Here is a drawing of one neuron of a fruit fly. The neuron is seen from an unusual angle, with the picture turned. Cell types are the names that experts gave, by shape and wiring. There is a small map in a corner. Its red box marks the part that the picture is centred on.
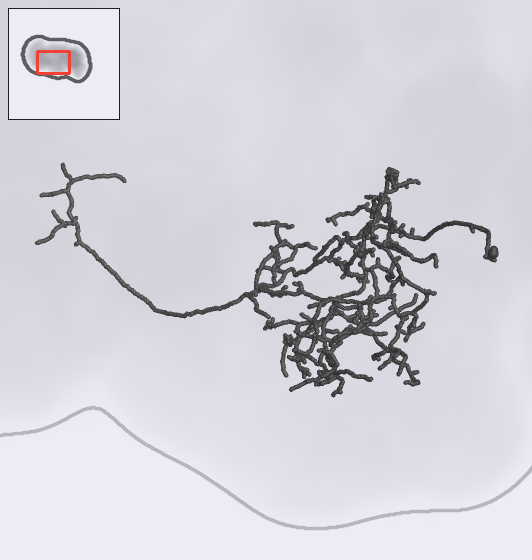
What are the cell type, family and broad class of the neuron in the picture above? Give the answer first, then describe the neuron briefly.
The cell type is CL062_b2. The family is hemilineage VLPl2_medial. It is a central-brain intrinsic neuron. The cell body can be seen on the right of the picture. The picture shows dozens of branch ends.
